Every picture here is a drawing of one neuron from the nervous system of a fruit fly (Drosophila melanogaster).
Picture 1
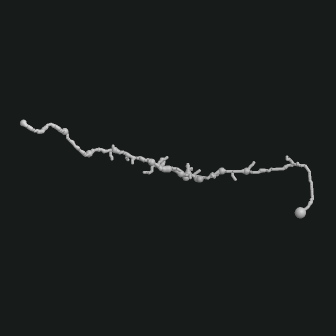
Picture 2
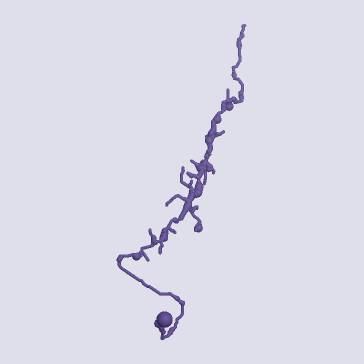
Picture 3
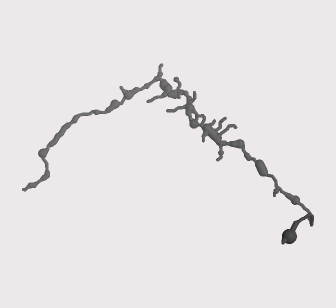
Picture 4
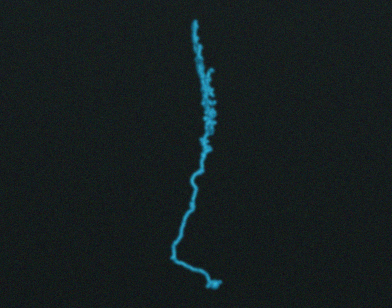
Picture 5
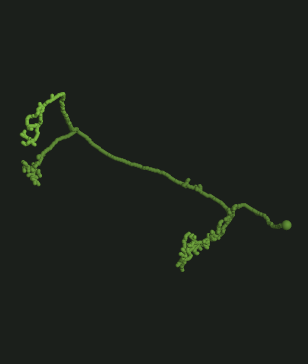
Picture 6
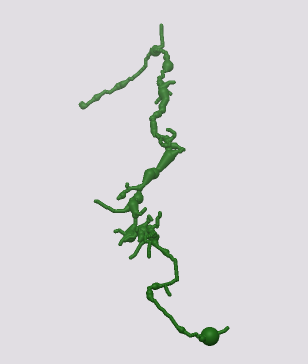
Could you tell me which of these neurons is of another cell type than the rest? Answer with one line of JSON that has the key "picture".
{"picture": 5}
